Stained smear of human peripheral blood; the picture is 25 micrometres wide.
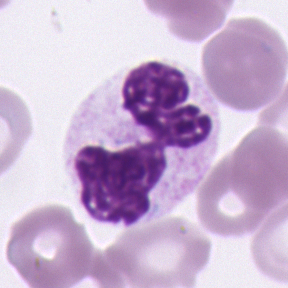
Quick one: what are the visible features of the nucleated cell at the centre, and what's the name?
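Have a look at the nucleus here: an upper mass and a lower mass, joined by a narrower part. The outline's roughly round and smooth. Fine pinkish-violet granules are scattered through the cytoplasm, and there aren't any vacuoles. So that's a segmented neutrophil.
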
